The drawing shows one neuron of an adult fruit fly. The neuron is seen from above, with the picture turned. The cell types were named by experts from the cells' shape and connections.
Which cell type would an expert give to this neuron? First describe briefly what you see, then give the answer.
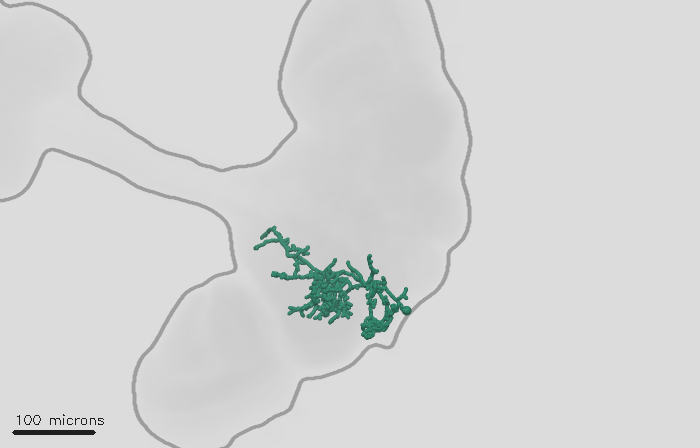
It is in the brain and does not reach the nerve cord. By the scale bar it is about 190 microns wide in this view. This is a central-brain intrinsic neuron. The cell type is LAL029_e.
